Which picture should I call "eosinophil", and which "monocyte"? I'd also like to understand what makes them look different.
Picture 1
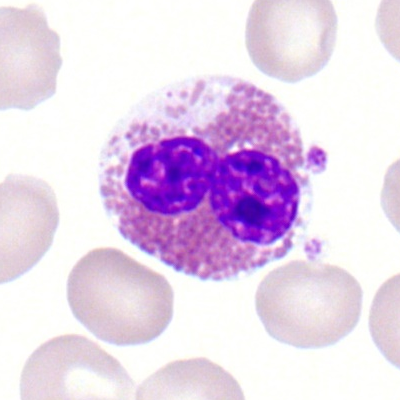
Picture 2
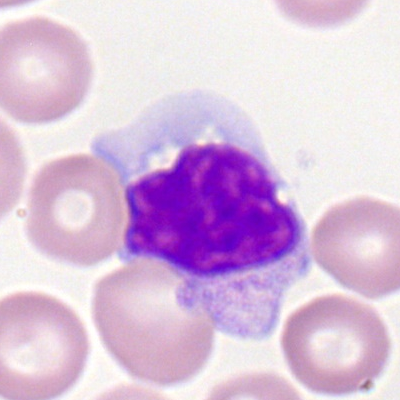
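Picture 1 is the eosinophil, and picture 2 is the monocyte. The eosinophil has a round, smooth outline.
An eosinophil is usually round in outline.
The monocyte's outline is irregular, with a broad pale flap of cytoplasm reaching out to the upper left.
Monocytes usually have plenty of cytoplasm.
Its cytoplasm is pale blue-grey, whereas the eosinophil's is packed with many coarse granules.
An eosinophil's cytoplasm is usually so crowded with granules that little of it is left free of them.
The nuclei differ as well: the eosinophil's has two lobes sitting side by side across the cell, left and right, while the monocyte's is a single unlobed mass with an irregular, slightly indented edge. In both cells the chromatin is dark purple and coarsely clumped, though the monocyte's shows paler patches between the clumps.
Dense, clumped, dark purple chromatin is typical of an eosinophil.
Neither lobe of the eosinophil shows a nucleolus. In picture 2 there are also a few small clear spaces along the upper edge of the nucleus, and red cells press against the left and lower left edges of the cell. In picture 1, a few small granular fragments lie just outside the cell's right edge.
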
